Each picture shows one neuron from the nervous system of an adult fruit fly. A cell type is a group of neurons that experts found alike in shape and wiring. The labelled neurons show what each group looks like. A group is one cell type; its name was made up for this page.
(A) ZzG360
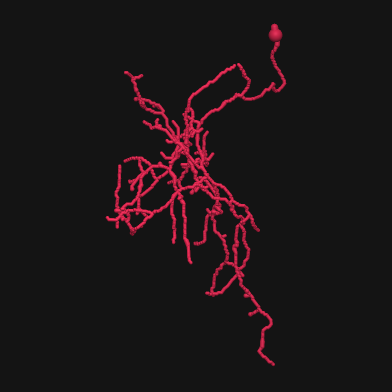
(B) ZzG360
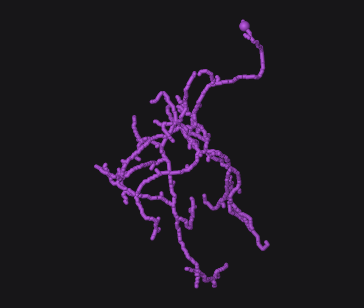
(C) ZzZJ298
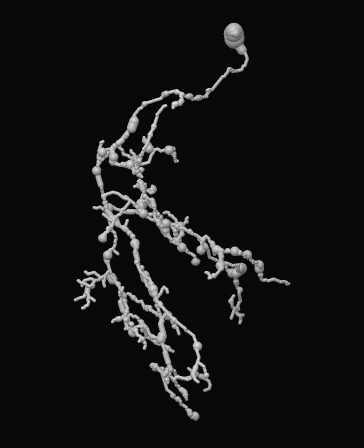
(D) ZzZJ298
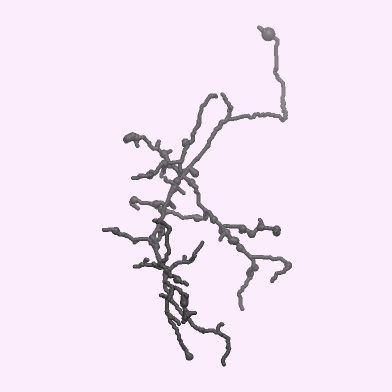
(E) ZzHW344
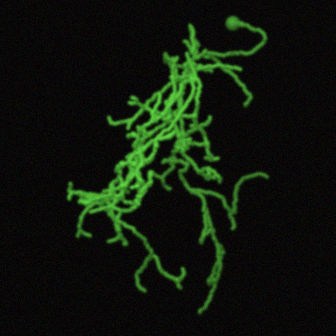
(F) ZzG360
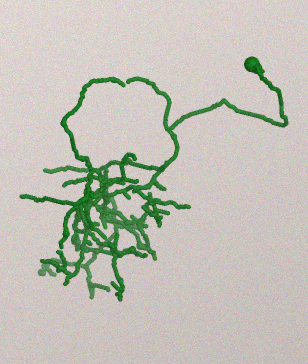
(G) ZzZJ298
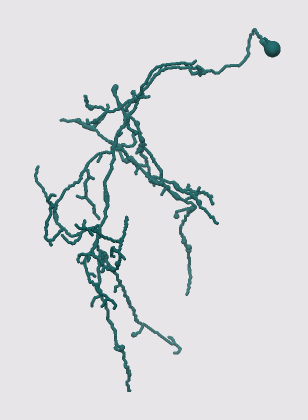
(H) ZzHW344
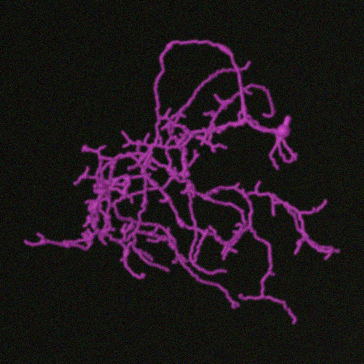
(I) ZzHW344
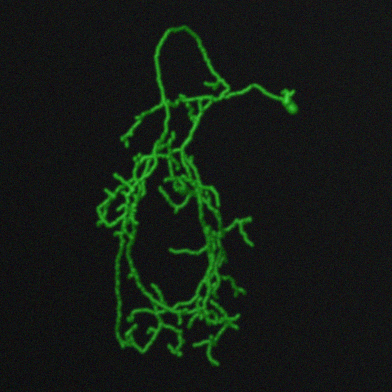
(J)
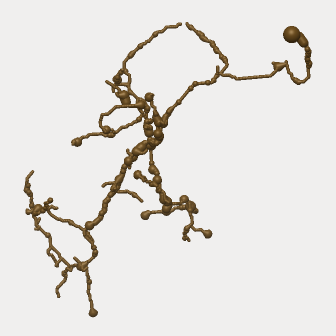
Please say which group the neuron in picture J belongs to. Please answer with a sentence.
It belongs to ZzZJ298.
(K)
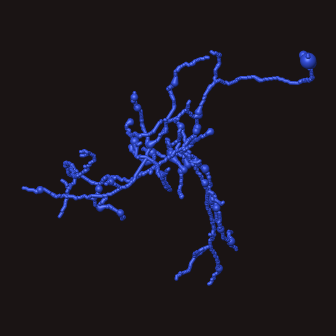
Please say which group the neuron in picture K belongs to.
It belongs to ZzG360.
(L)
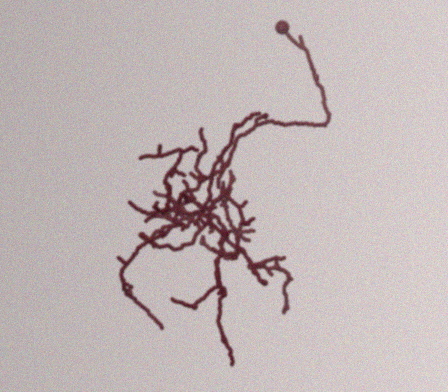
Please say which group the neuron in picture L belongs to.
It belongs to ZzG360.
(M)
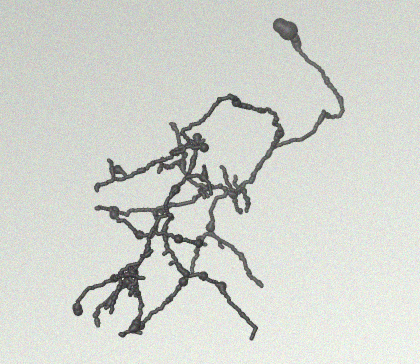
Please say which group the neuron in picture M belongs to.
It belongs to ZzG360.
